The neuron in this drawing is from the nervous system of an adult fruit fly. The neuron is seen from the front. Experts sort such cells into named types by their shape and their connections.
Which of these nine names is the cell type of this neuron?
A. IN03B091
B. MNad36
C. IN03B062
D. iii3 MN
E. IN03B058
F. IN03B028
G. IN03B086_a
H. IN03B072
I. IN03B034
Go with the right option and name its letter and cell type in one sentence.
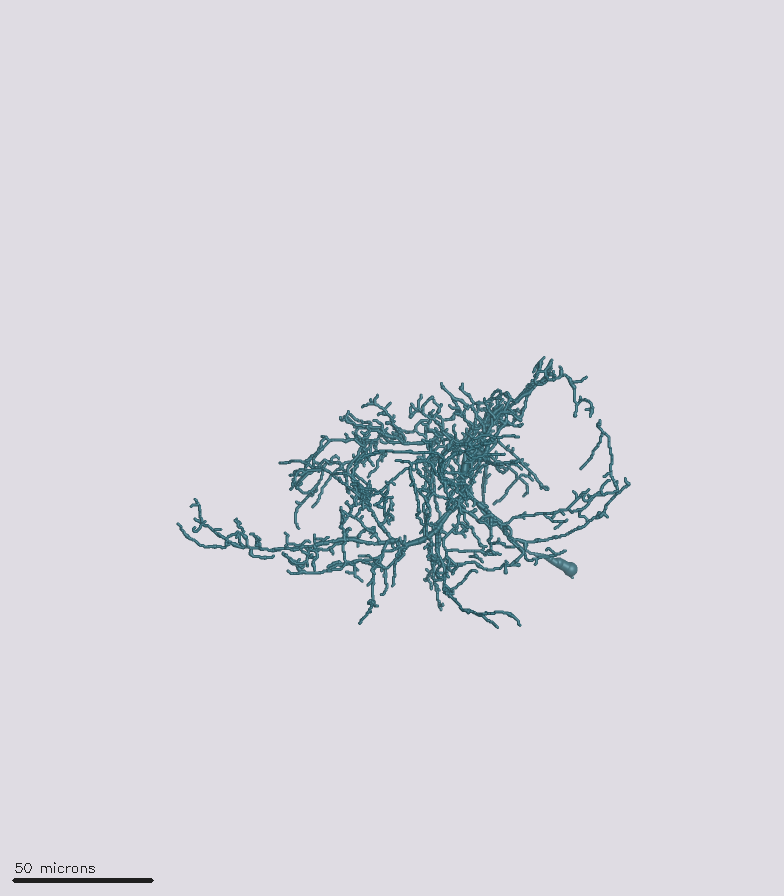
The cell type of the neuron is given by option I, IN03B034.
